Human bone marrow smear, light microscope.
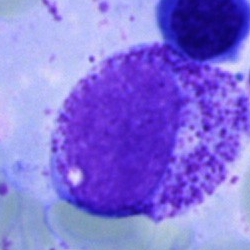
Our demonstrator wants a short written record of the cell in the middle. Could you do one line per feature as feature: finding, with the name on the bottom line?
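Granules beyond border: loose, scattered on the right side
Nucleus: fills the left and central part of the cell
Clear spot: single, small, white, lower left of the nuclear area
Cytoplasm: pale, nearly clear between the granules on the right
Identity: myelocyte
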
